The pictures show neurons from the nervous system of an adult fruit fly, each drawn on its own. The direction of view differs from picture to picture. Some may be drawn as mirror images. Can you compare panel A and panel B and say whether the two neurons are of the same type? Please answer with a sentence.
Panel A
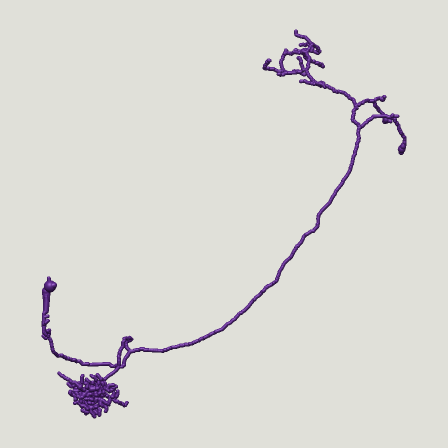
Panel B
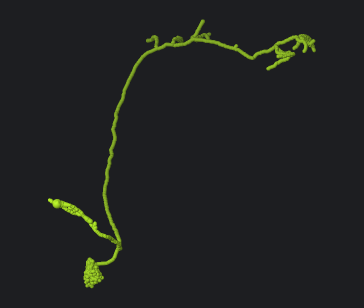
They are of the same cell type.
